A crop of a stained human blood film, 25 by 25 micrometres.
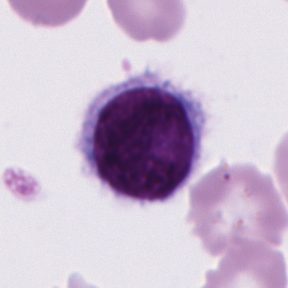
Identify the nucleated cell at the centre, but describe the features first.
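The cell measures about 11 micrometres across, and its round nucleus about 9 micrometres, filling about 70% of the cell's area. The cytoplasm forms only a narrow rim, wider at the upper left than at the lower right, and is pale greyish blue. The chromatin is dark purple and dense, with a coarse, clumped texture. This is a hairy cell.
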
